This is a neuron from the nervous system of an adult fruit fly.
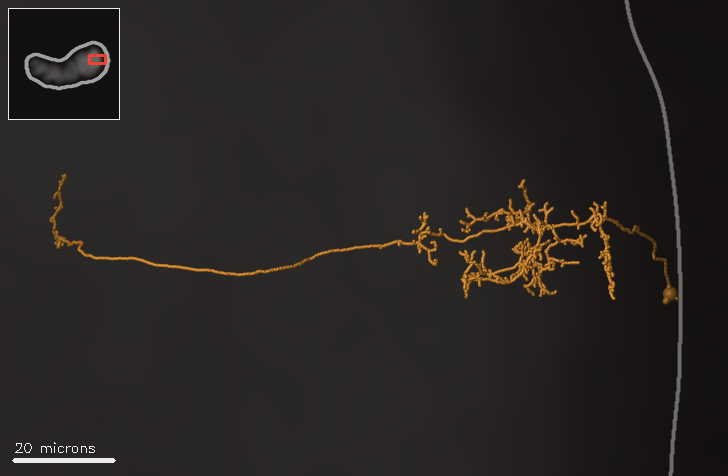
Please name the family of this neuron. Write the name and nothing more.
Tm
